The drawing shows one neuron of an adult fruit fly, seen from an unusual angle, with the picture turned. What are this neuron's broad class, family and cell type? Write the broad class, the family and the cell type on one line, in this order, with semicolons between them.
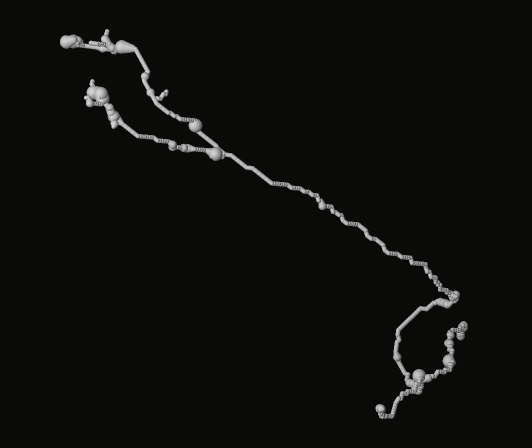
sensory neuron entering the nerve cord; class chemosensory; SNch10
